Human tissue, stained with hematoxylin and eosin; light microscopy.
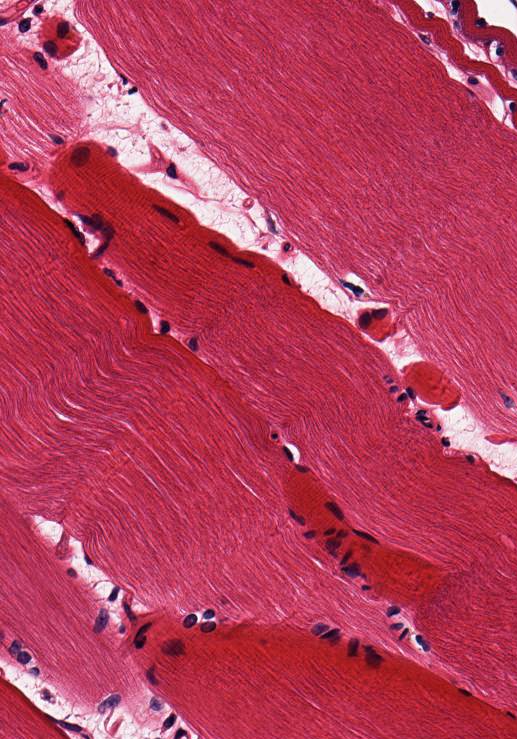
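Skeletal muscle. Long parallel muscle fibres run diagonally across the field from upper left to lower right, with fine longitudinal fibrillar lines in their cytoplasm. Their nuclei are dark, flattened and elongated, and lie at the edges of the fibres. In the narrow spaces between fibres lies pale, loose connective tissue containing scattered small dark nuclei.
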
